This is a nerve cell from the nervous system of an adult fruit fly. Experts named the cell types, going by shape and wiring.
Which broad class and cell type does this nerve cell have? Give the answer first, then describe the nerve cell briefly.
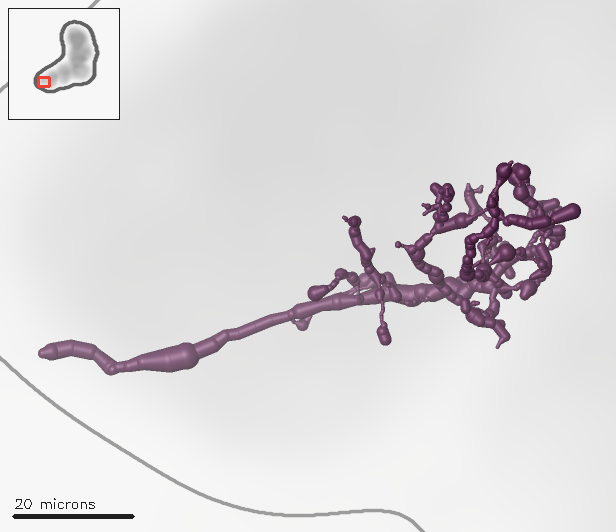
It is a sensory neuron entering the nerve cord. It is of cell type SNxx11. By the scale bar it is about 90 microns wide in this view. In this view it is more than twice as wide as it is tall.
